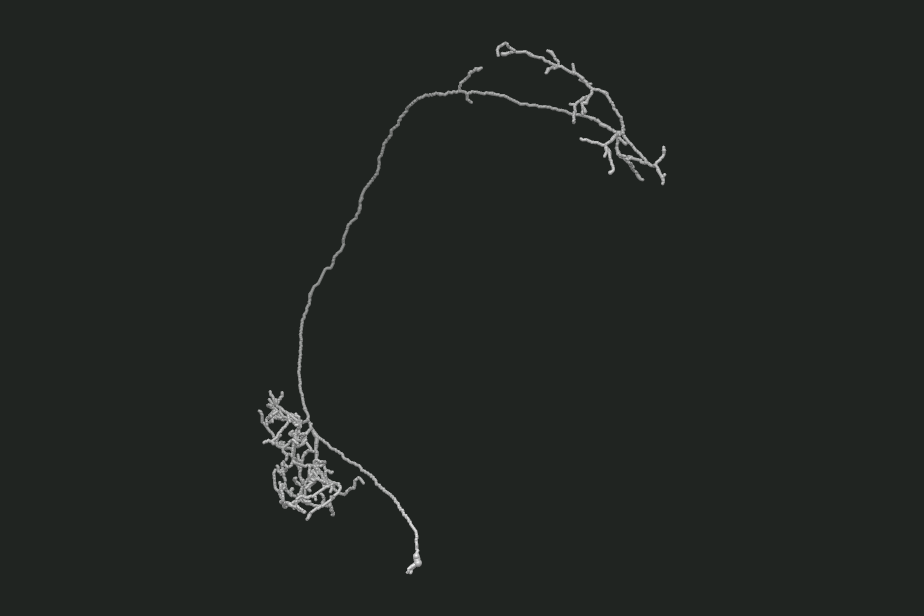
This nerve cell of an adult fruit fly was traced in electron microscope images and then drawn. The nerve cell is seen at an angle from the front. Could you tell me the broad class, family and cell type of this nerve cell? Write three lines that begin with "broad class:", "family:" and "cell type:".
broad class: central-brain intrinsic neuron
family: hemilineage ALlv1
cell type: VP1m+VP2_lvPN2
